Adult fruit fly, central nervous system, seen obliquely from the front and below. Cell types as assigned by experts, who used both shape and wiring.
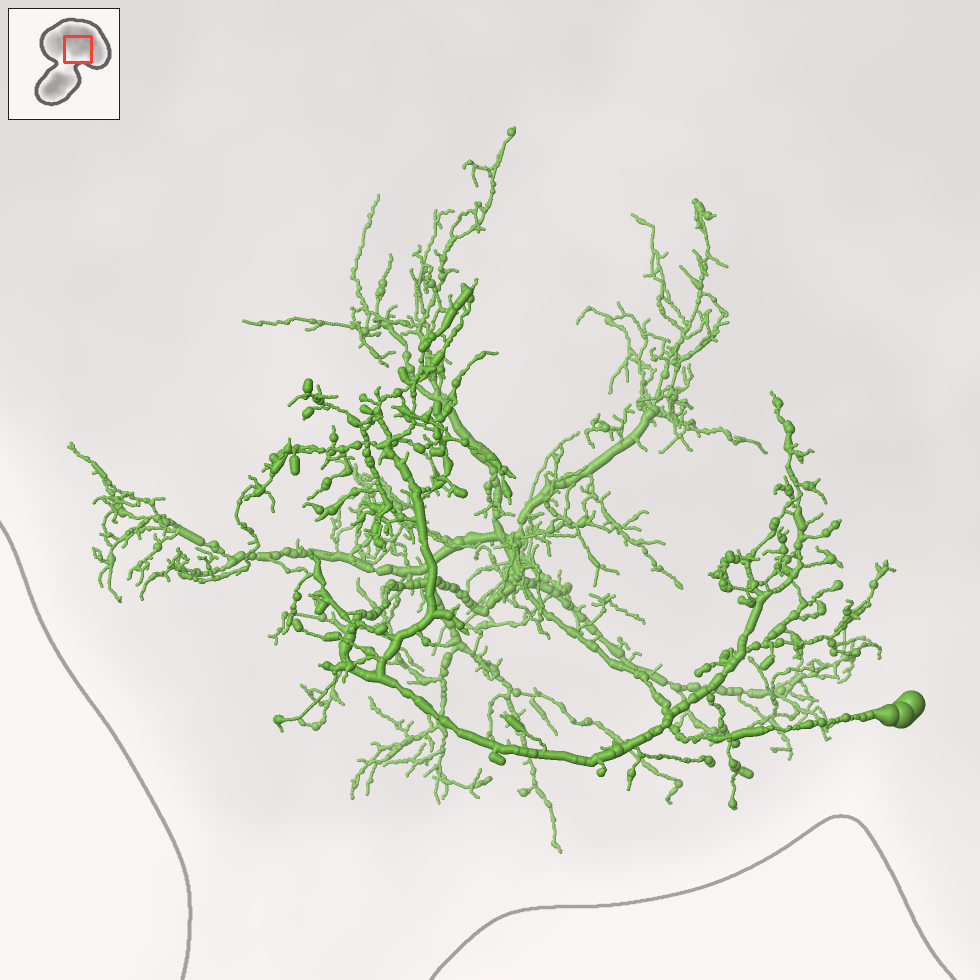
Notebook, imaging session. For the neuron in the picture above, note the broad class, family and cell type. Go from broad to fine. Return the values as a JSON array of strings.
["central-brain intrinsic neuron", "hemilineage MX3", "GNG119"]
